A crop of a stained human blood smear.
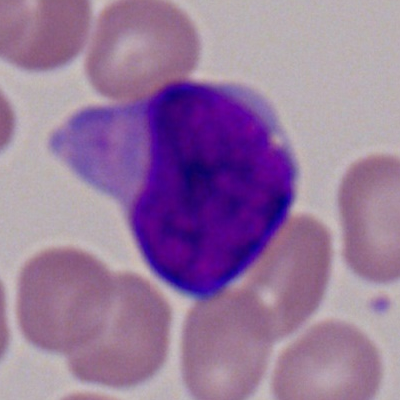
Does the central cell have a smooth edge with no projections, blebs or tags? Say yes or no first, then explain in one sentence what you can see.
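No. The cytoplasm tapers to a pointed extension toward the left.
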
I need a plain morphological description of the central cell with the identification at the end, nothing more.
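Looking first at the cytoplasm, most of it lies on the left side of the nucleus. It tapers there to a pointed extension toward the left. Its colour is pale blue. The chromatin, on the other hand, is dense and dark purple. This one is a myeloblast.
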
